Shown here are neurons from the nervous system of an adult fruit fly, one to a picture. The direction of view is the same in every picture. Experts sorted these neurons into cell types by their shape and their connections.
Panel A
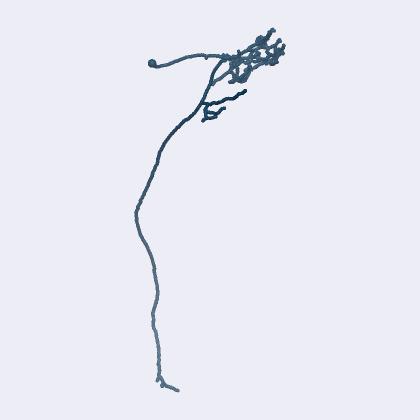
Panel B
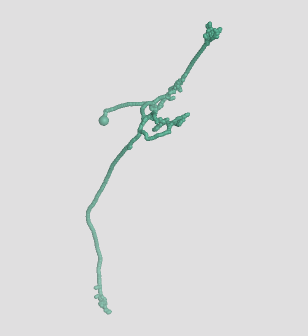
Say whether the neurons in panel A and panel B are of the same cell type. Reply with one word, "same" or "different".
different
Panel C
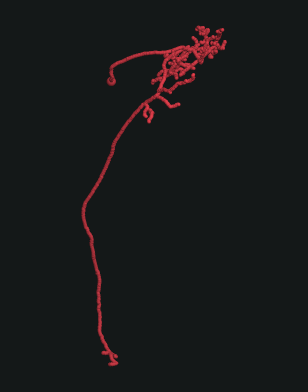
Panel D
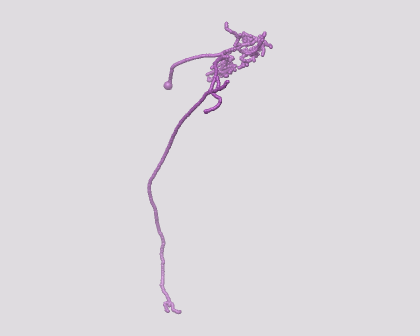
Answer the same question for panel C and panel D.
same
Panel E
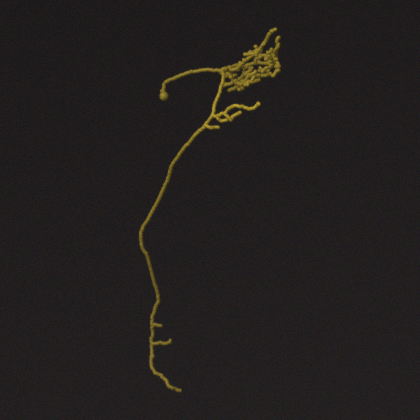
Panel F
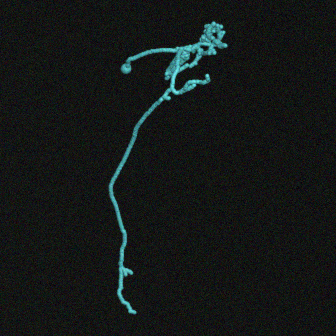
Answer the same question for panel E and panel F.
same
